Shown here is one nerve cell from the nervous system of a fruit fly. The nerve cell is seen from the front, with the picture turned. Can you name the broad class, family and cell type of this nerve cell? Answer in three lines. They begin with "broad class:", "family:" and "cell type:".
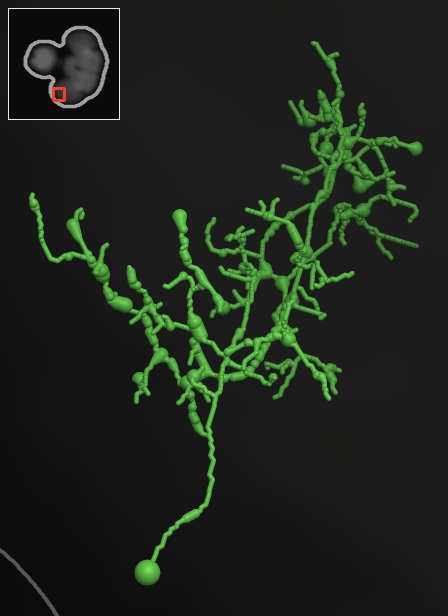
broad class: optic-lobe intrinsic neuron
family: Mi
cell type: Mi14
